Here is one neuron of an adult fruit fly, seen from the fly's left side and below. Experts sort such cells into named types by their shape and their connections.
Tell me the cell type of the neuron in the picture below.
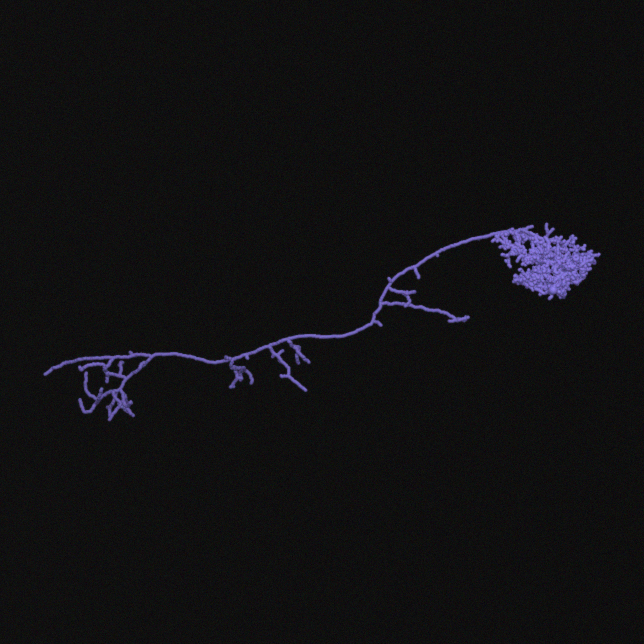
INXXX058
